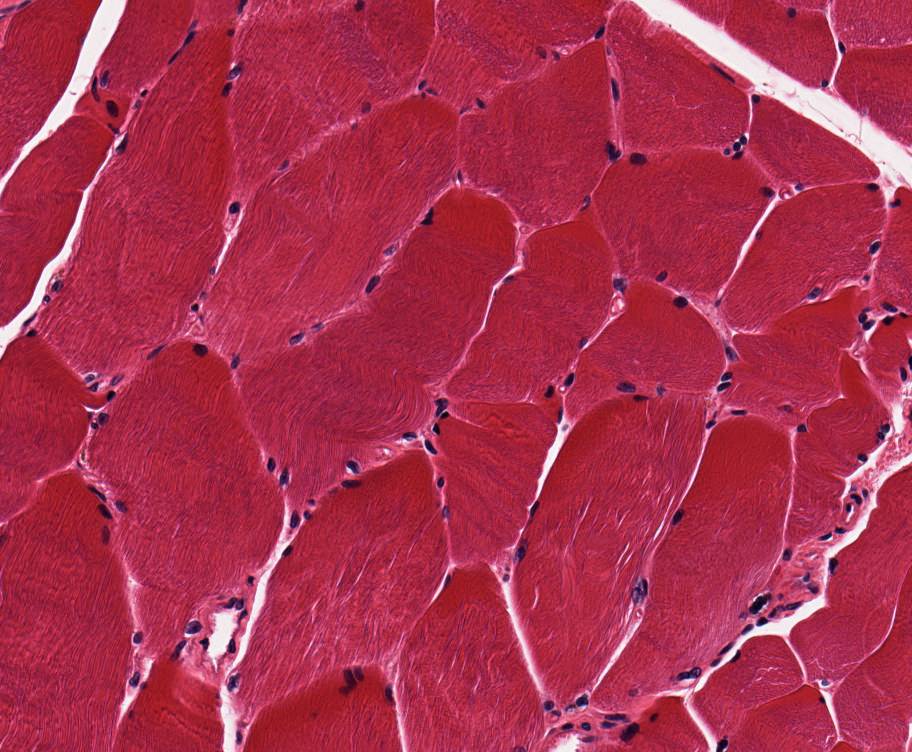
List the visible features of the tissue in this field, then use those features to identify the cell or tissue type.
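Look first at the fibres: their cytoplasm stains deep red and is eosinophilic throughout. Their nuclei are small, dark-staining and oval to flattened, and they sit at the edges of the fibres, along the borders, not in the centres. Between neighbouring fibres runs a thin, pale layer of connective tissue. The tissue is skeletal muscle.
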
